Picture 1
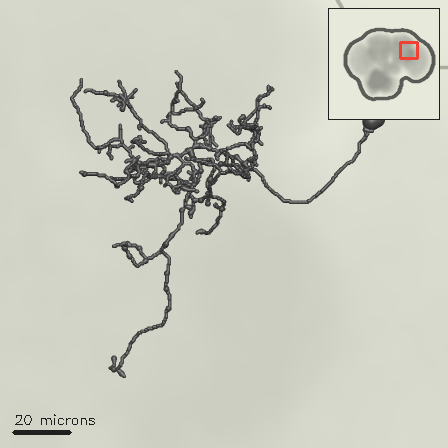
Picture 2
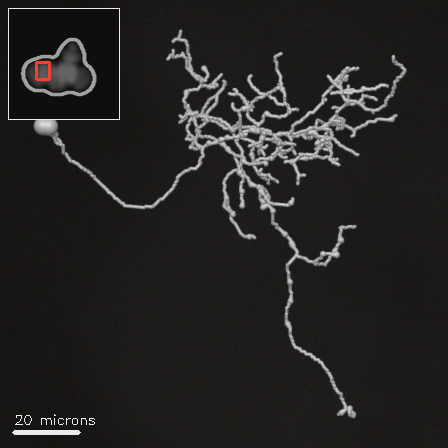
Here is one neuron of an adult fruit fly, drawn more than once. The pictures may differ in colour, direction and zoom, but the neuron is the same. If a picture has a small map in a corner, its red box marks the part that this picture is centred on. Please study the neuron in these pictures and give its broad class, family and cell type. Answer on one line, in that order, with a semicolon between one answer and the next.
central-brain intrinsic neuron; hemilineage VLPl4_dorsal; AVLP013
